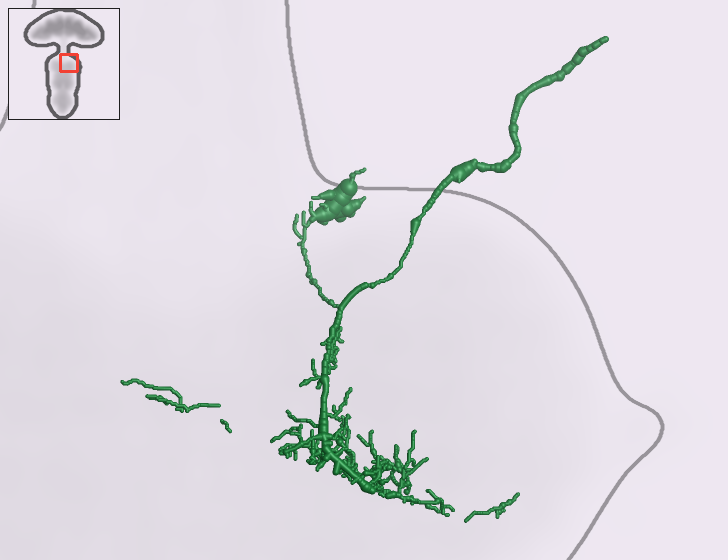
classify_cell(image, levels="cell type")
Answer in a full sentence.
The cell type is MNnm14.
